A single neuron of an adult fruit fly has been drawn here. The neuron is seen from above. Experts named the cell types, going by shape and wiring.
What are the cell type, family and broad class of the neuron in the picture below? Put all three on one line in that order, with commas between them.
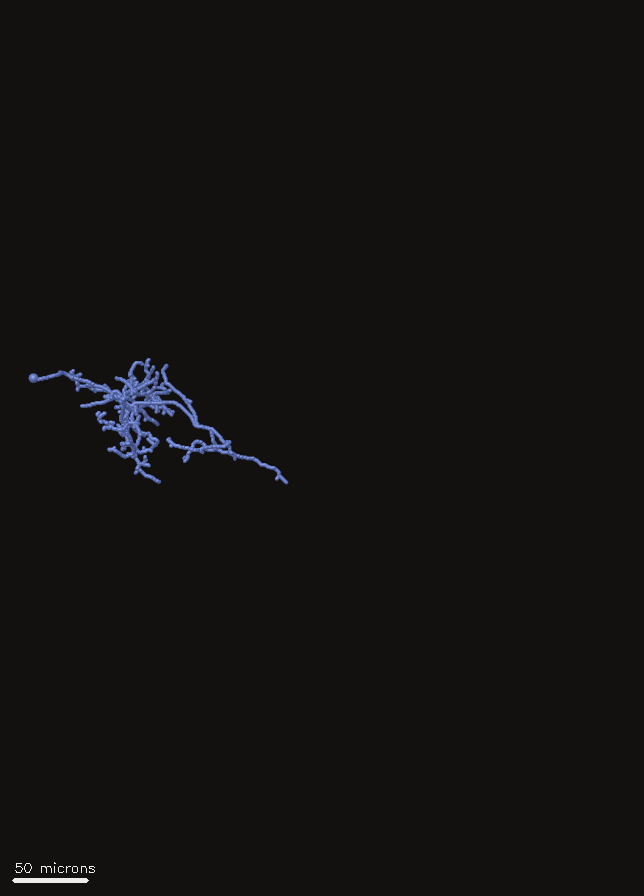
AVLP168, hemilineage VLPl2_medial, central-brain intrinsic neuron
